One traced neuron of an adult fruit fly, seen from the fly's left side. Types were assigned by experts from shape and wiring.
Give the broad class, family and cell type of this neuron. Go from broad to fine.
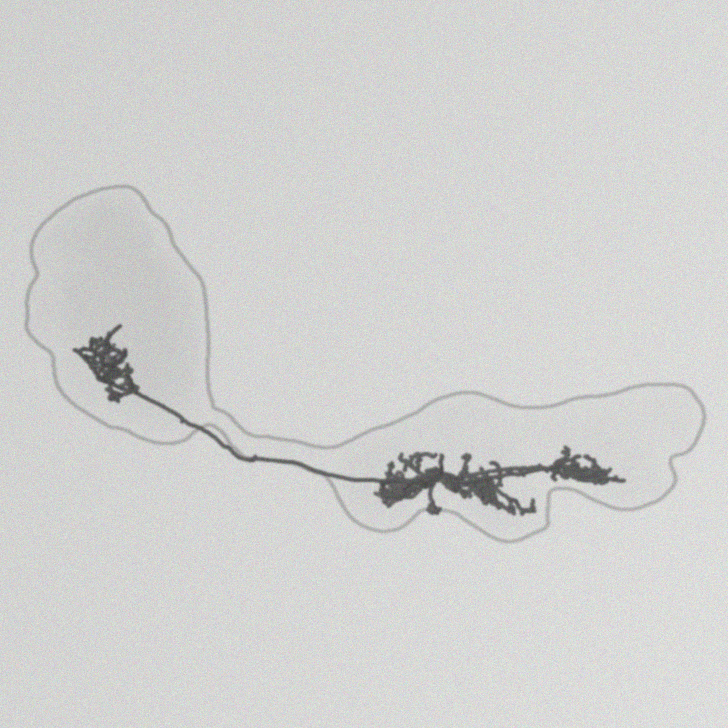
ascending neuron; hemilineage 12B; AN12B001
